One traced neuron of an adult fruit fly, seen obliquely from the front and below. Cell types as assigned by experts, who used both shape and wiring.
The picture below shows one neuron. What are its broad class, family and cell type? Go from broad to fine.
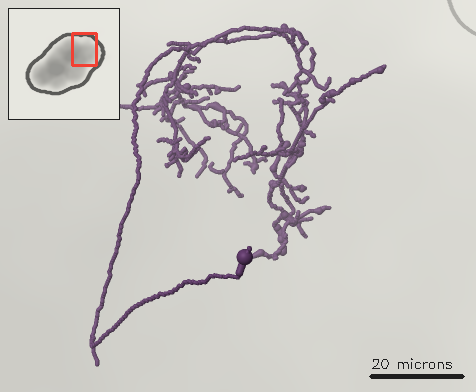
nerve-cord intrinsic neuron; hemilineage 02A; IN02A055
